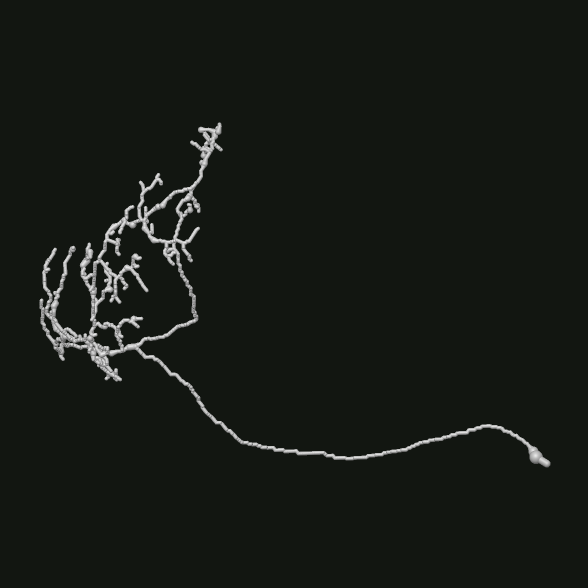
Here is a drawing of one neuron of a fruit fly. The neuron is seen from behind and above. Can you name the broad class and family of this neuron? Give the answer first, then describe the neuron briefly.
Its broad class is nerve-cord intrinsic neuron. The family is hemilineage 13B. The cell body is at the lower right of the picture. Dozens of branch ends can be seen.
